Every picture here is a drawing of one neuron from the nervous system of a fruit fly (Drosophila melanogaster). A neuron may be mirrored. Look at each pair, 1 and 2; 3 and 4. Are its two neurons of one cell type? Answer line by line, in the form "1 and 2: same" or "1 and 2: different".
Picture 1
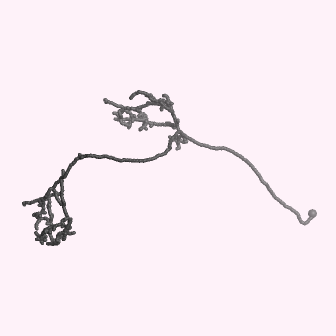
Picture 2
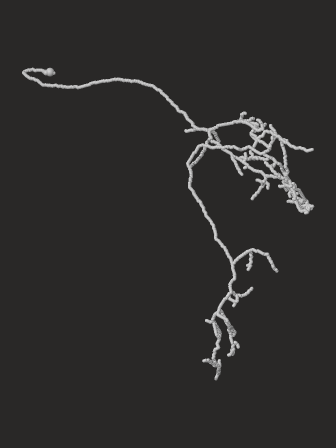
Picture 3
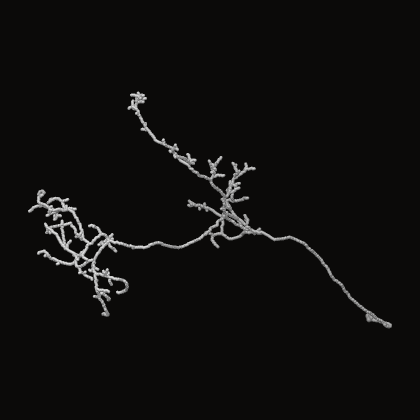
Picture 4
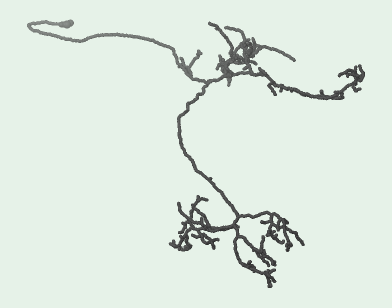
1 and 2: same
3 and 4: same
